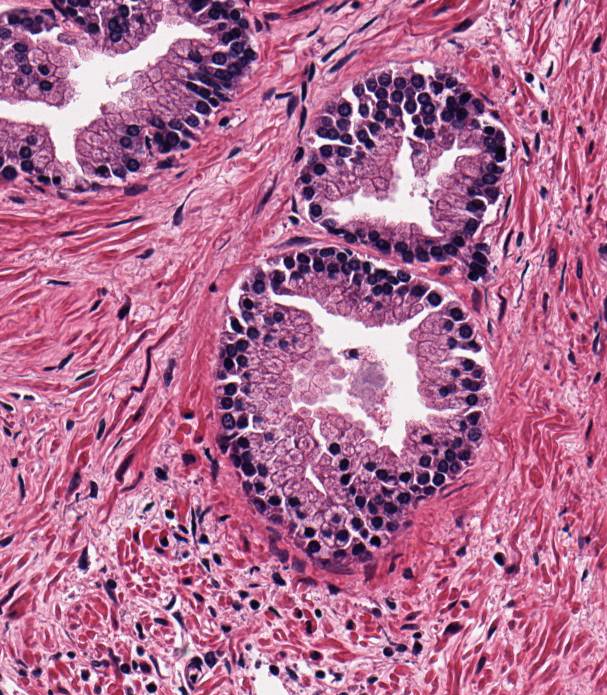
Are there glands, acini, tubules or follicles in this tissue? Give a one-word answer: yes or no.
Yes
